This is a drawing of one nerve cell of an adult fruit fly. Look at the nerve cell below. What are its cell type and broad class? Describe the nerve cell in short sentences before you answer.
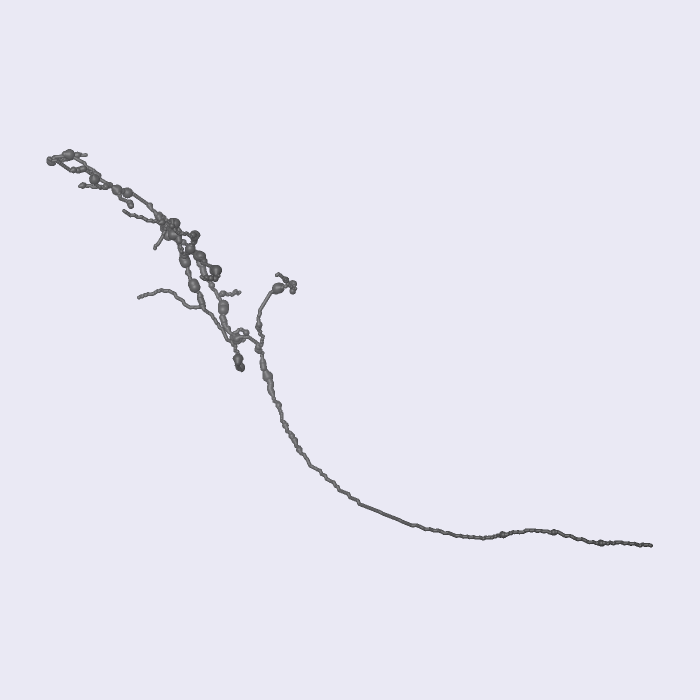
The drawing shows no cell body. As drawn here it is wider than it is tall. The cell type is SNxx21. This is a sensory neuron entering the nerve cord.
